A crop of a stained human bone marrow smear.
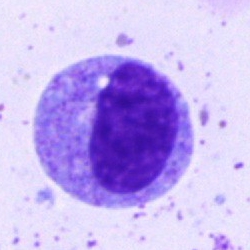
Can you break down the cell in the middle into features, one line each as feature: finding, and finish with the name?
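Nucleus position: toward right side of cell
Cytoplasm colour: pale blue-violet
Granules: fine, purple, in cytoplasm
Vacuole: one, small, clear, at upper left edge of nucleus
Name: myelocyte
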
